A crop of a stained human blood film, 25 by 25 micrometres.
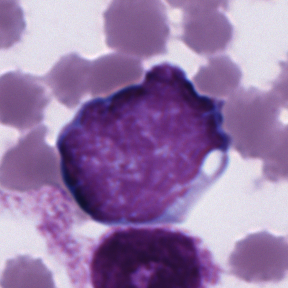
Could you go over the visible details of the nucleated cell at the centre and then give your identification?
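Outline first: irregular, with a knobbly, uneven edge at the top right. Nucleus: fills most of the cell. Right edge: a clear, unstained oval space. Left edge: a dark blue rim. This is a myeloblast.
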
